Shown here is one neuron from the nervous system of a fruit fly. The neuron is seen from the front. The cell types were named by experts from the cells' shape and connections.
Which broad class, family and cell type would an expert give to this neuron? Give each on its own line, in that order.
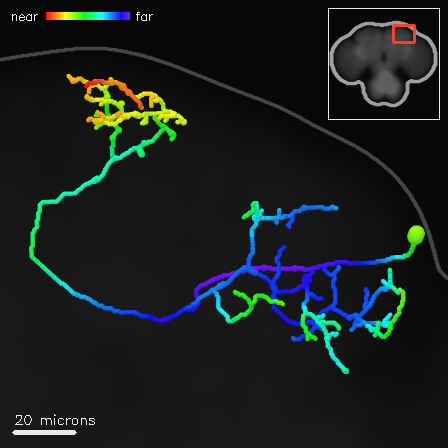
central-brain intrinsic neuron
hemilineage LHp2
CB3318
